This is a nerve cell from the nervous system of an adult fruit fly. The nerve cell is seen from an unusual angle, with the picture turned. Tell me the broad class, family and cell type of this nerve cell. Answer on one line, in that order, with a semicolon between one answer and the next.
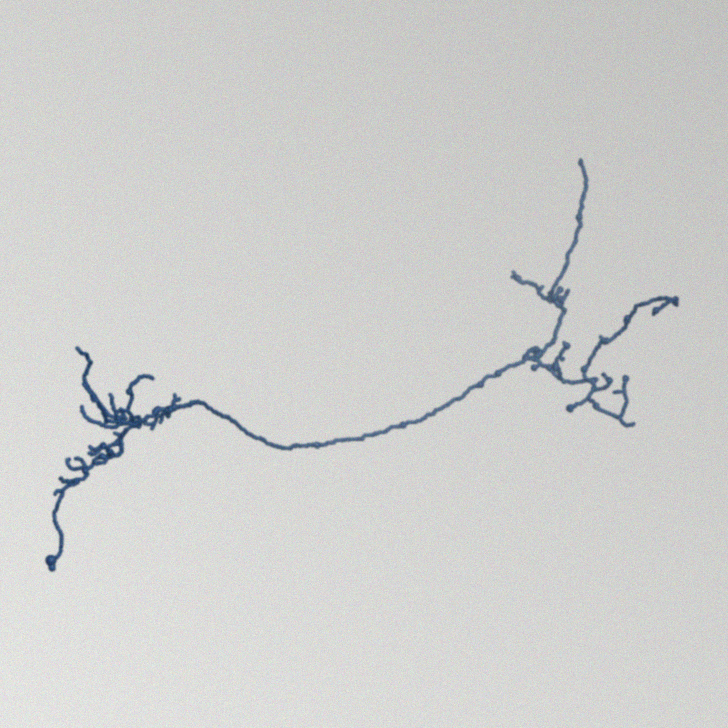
central-brain intrinsic neuron; hemilineage FLAa3; CB1008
